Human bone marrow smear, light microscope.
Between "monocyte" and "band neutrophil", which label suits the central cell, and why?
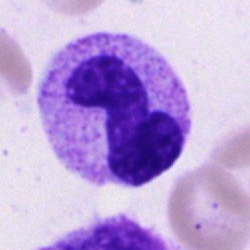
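Looking it over, I'd call it a band neutrophil rather than a monocyte. The chromatin is dark purple and dense, coarsely clumped.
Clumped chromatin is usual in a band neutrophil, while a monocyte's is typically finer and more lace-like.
Then the cytoplasm: it is abundant and pale lilac, with fine purplish granules scattered evenly through it.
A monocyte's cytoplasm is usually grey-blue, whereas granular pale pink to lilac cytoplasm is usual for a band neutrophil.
I also notice that the nucleus runs diagonally from upper left to lower right.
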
